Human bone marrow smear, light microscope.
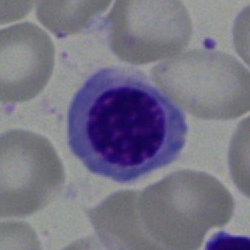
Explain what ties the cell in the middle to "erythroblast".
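Here the nucleus has a moderate rim of cytoplasm on all sides, in keeping with an erythroblast.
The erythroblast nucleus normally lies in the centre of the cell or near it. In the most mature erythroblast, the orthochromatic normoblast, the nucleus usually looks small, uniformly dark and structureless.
Here the chromatin is dark purple and coarsely clumped instead, which does not match that stage. The cell outline is roughly round with a slightly irregular edge, and the cytoplasm is light to medium blue.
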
